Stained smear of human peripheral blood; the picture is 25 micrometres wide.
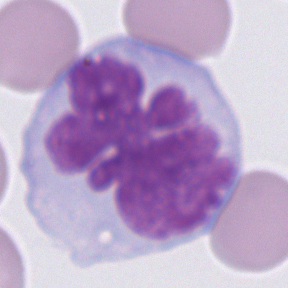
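Monocyte at the centre of a stained smear of peripheral blood. Its outline is irregular and slightly angular rather than smoothly round. The cytoplasm is pale grey-blue and shows no coarse granules.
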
